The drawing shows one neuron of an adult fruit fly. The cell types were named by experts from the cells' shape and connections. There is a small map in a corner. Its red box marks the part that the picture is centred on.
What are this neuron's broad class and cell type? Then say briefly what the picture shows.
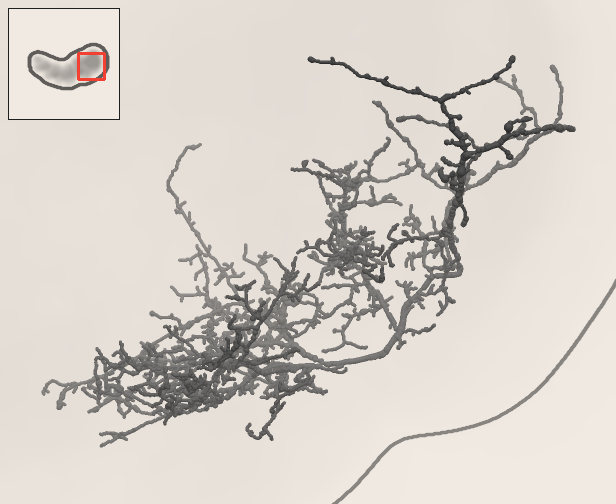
Its broad class is central-brain intrinsic neuron. It is of cell type GNG506. More than a hundred branch ends can be seen. In this view it is wider than it is tall.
